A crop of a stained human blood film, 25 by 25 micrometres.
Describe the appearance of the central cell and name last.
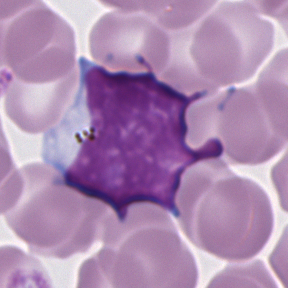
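Rounded knob-like projection juts from right side of cell. Nucleus fills most of the cell. Cytoplasm pale blue, visible mainly on left side of nucleus. Typical lymphocyte.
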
